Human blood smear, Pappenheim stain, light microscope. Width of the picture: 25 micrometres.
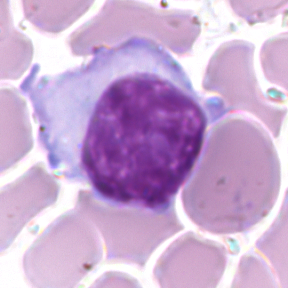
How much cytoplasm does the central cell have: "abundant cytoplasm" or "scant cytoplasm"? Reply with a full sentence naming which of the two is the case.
This cell holds plenty of cytoplasm around the nucleus.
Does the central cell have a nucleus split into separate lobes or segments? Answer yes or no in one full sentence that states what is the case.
No, the nucleus of the cell is a single undivided, compact round, oval or kidney-shaped mass.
